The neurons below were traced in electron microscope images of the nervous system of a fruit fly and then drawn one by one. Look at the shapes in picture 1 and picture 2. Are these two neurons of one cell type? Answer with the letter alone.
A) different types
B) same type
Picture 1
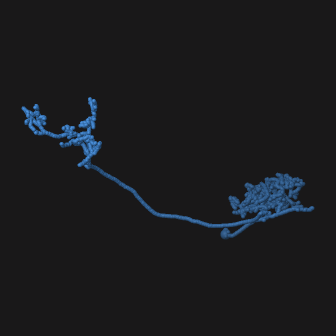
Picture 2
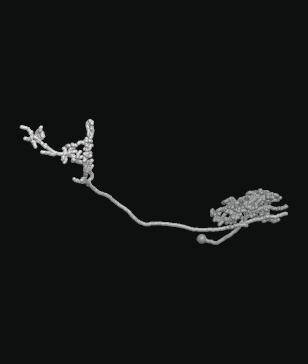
B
